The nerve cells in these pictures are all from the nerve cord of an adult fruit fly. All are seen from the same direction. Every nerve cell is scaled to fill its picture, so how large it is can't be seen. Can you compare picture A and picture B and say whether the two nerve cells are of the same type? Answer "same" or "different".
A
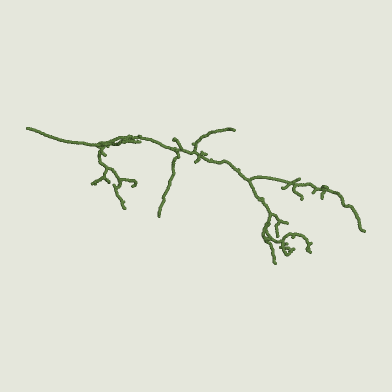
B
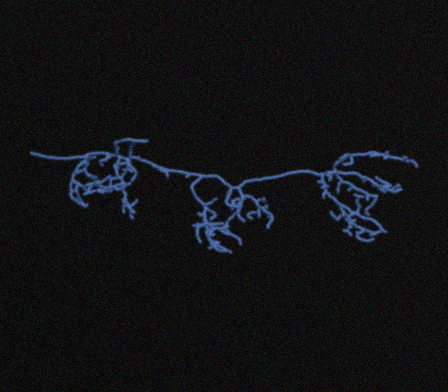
different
